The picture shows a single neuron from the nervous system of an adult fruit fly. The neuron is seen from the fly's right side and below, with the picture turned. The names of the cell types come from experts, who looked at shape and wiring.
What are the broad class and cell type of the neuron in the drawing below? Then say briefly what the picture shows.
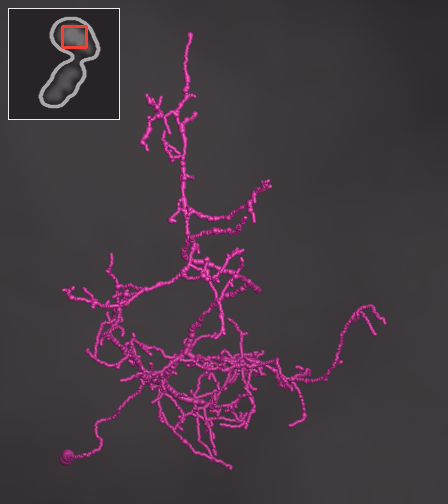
It is a central-brain intrinsic neuron. It is of cell type PS203. Its cell body lies at the lower left of the picture. The picture shows dozens of branch ends.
